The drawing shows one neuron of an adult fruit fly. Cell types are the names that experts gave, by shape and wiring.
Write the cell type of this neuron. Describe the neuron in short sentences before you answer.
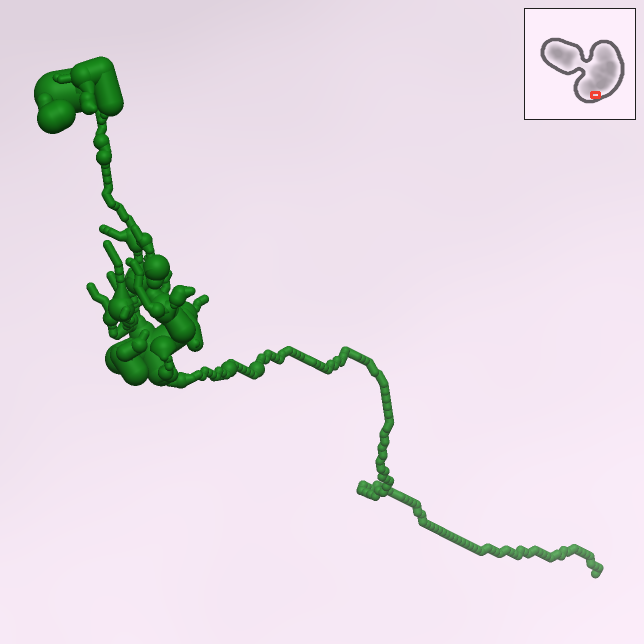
It lies in the brain. As drawn here it is about as wide as it is tall. This is an optic-lobe intrinsic neuron. The cell type is L5.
